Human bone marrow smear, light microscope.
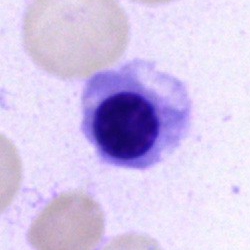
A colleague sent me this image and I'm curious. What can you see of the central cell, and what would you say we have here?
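Dense chromatin here, staining very dark purple, and no nucleoli that I can find. Around it runs a rim of pale lilac-blue cytoplasm, and I notice it is wider on the right side than on the left. I see no clear vacuoles in that cytoplasm. Putting that together, this is an erythroblast.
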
